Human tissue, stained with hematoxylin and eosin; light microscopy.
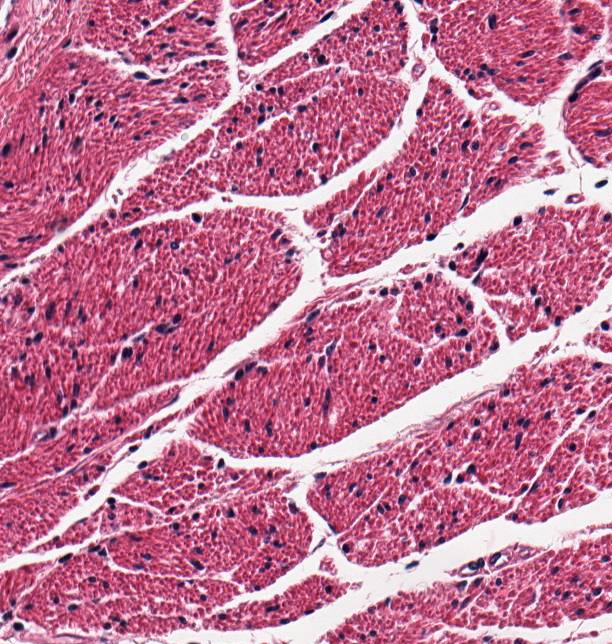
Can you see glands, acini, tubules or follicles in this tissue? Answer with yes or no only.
No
